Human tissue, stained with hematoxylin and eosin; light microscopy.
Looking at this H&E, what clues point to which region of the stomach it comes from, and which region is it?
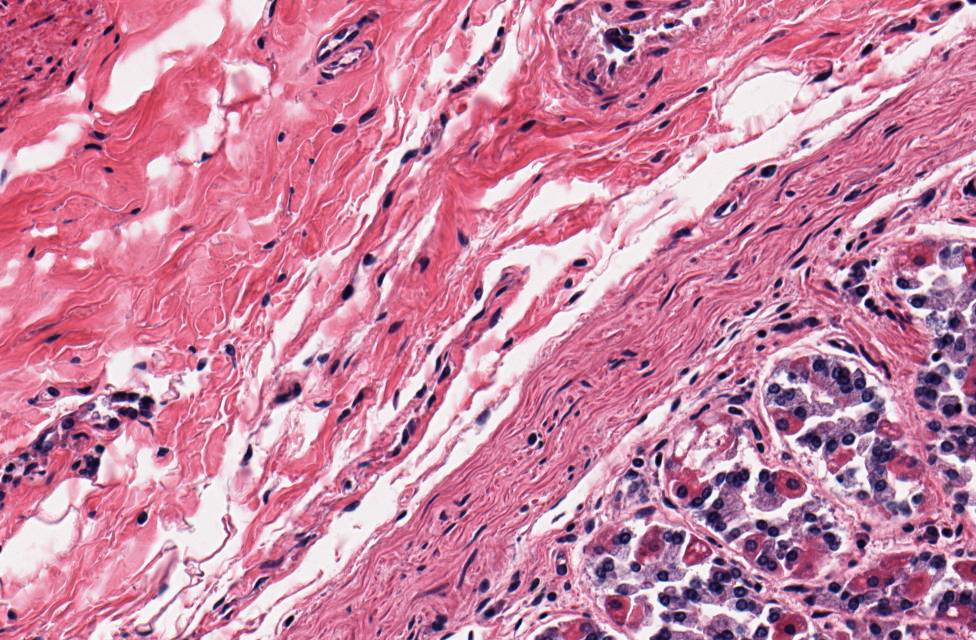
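Dense connective tissue: the pink fibrous stuff filling the upper and left of the field. Its nuclei are sparse, dark and spindle-shaped.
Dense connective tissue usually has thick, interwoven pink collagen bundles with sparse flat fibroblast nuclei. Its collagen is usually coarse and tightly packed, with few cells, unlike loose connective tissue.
In the left half, white slit-like clefts separate many of the bundles. Rounded nests of cells, split by thin fibrous septa, fill the lower right corner.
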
